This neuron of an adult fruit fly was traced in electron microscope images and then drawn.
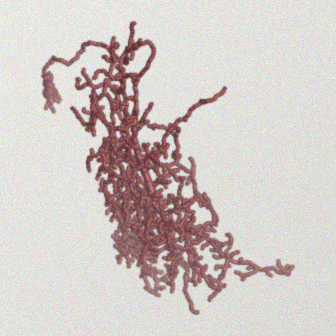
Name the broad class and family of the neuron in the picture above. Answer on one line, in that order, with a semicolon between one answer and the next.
central-brain intrinsic neuron; hemilineage WEDa1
